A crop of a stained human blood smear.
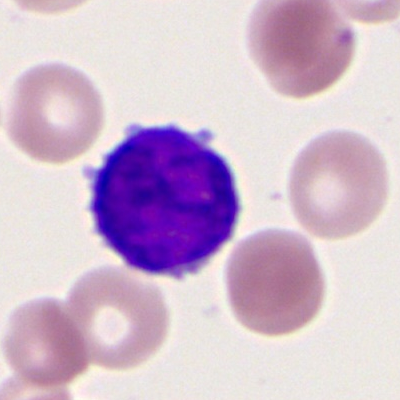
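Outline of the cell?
Roughly round, with small pale knob-like projections sticking out at several places around the rim.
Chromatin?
Dense and dark purple, with darker clumped patches.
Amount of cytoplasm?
Very little; at most a thin rim around the nucleus.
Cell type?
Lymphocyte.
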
